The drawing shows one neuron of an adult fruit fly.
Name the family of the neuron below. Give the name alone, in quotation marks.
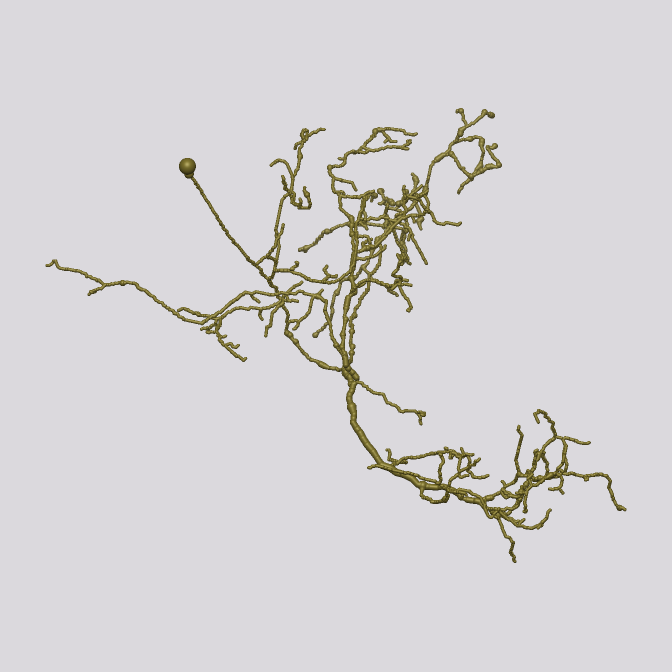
"hemilineage VLPp2"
